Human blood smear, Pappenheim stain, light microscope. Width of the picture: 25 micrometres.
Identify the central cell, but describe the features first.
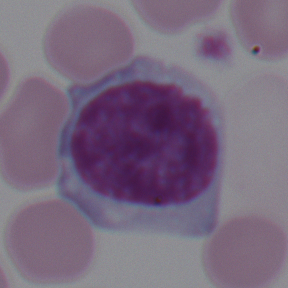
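Irregular in outline, the cell has an angular corner at the lower right. Its nucleus, about 13 by 11 micrometres, is round to oval, with a smooth outline and no indentation. The purple chromatin is mottled, with small lighter patches among darker areas. The cytoplasm is pale greyish blue. This is a typical lymphocyte.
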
